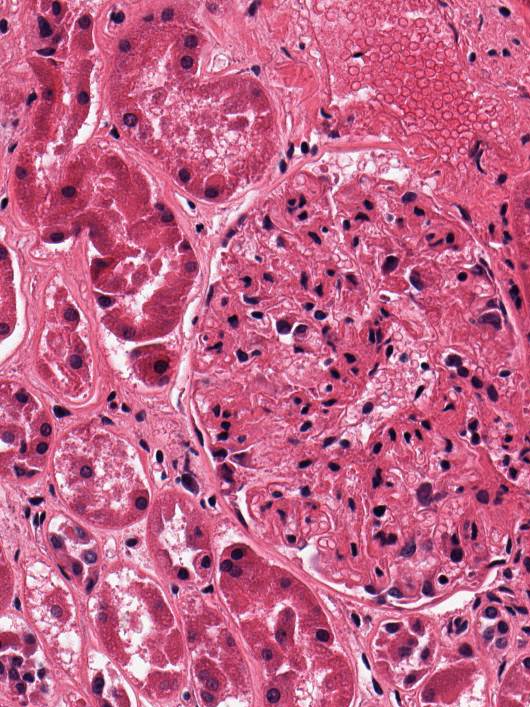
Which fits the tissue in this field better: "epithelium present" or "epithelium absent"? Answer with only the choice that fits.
Epithelium present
